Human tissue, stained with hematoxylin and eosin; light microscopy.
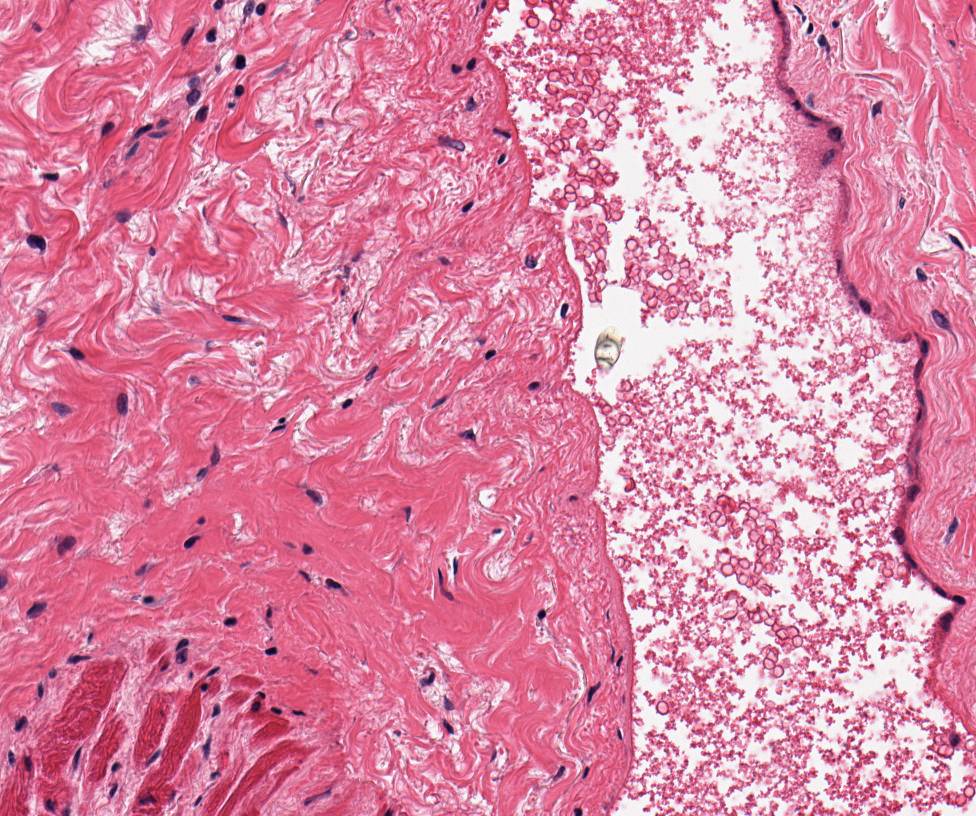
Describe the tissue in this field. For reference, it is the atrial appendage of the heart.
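Dense pink fibrous tissue occupies the left two-thirds of the field; through the right third a blood-filled space runs from top to bottom. It consists of wavy collagen bundles with scattered spindle-shaped fibroblast nuclei. In the lower left corner, a few parallel fibre bundles stain a deeper red than the surrounding collagen. Along the right edge, a narrow strip of pink fibrous tissue bounds the blood-filled space.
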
